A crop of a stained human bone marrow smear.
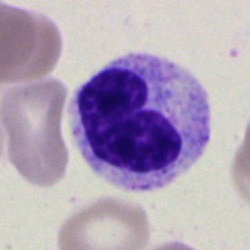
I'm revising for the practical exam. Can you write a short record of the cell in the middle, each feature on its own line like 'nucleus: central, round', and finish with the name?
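Shape: round, with a smooth outline
Nucleus: placed toward the left side
Cytoplasm: wider rim on the right
Granules: fine, scattered, pinkish-purple
Vacuoles: none seen
Name: metamyelocyte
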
